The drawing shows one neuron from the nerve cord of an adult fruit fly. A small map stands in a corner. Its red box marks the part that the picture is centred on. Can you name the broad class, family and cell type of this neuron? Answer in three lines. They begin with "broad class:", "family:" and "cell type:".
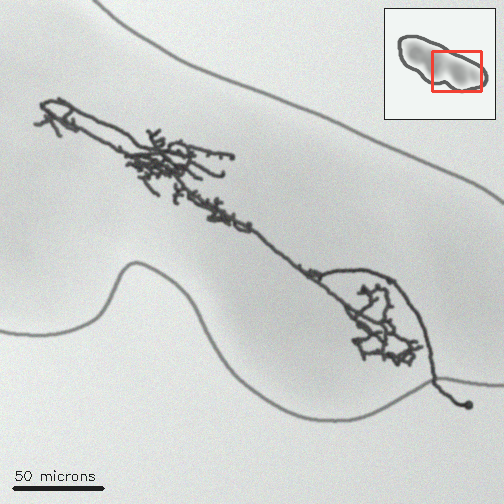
broad class: nerve-cord intrinsic neuron
family: hemilineage 21A
cell type: IN21A043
